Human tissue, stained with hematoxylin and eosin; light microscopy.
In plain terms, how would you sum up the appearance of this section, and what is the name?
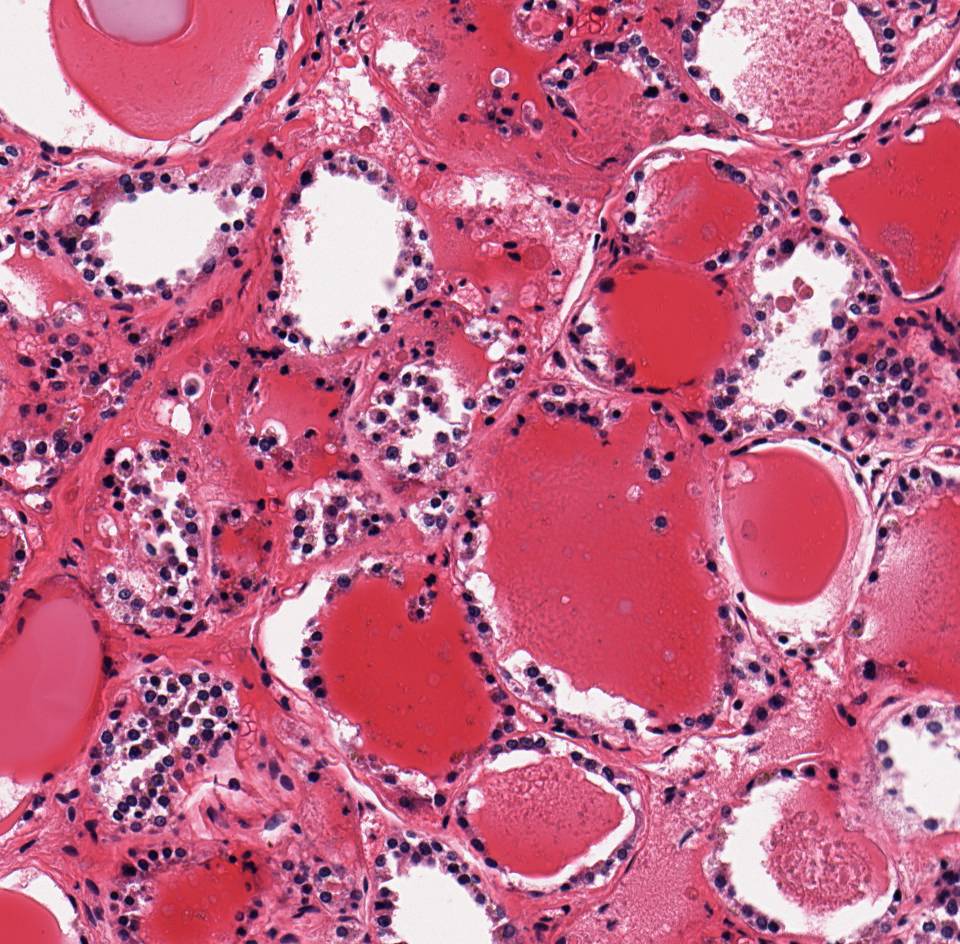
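Closely packed follicles, rounded to oval and of widely varying size, make up the whole field. A single layer of flattened to low cuboidal cells lines each one; their nuclei are small, round and uniformly dark, and do not overlap. Thin strands of pink fibrous stroma, with no fat, separate the follicles. This section is thyroid.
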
